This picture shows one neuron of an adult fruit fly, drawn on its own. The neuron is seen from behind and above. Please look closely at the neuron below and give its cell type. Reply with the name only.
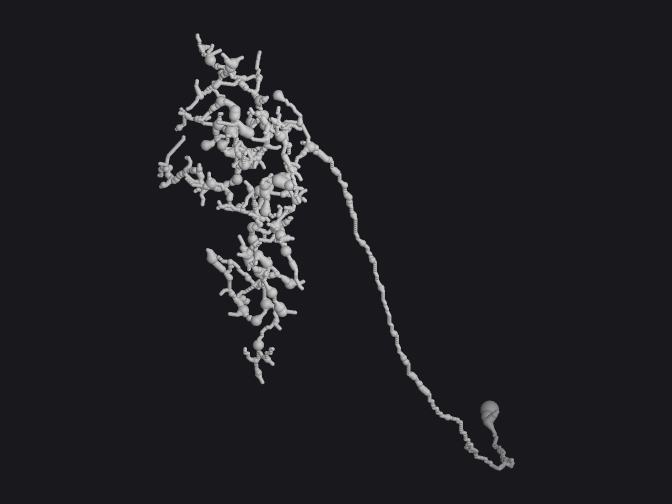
Li34a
